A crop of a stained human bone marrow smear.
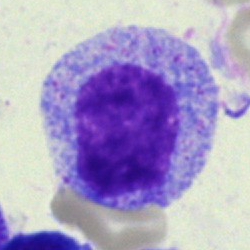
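Myelocyte: a round cell with a smooth outline and fine pinkish-red granules scattered through its cytoplasm. The rim of cytoplasm is wider above the nucleus than below it. The chromatin stains dark purple and looks fairly dense.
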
